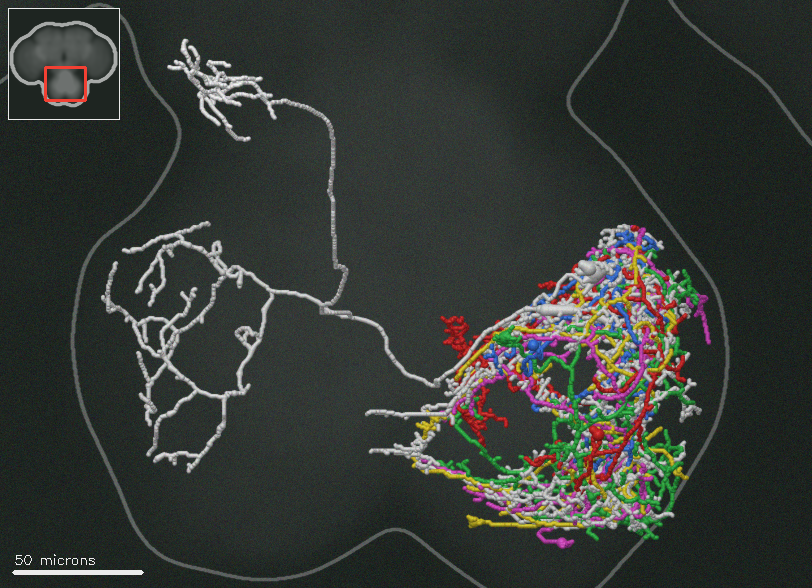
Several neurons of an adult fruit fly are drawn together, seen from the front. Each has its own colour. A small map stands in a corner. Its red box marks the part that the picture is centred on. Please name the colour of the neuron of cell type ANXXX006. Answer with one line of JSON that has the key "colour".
{"colour": "white"}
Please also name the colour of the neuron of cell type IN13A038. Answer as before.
{"colour": "red"}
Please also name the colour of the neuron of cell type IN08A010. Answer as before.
{"colour": "green"}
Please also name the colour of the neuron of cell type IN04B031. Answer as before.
{"colour": "yellow"}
